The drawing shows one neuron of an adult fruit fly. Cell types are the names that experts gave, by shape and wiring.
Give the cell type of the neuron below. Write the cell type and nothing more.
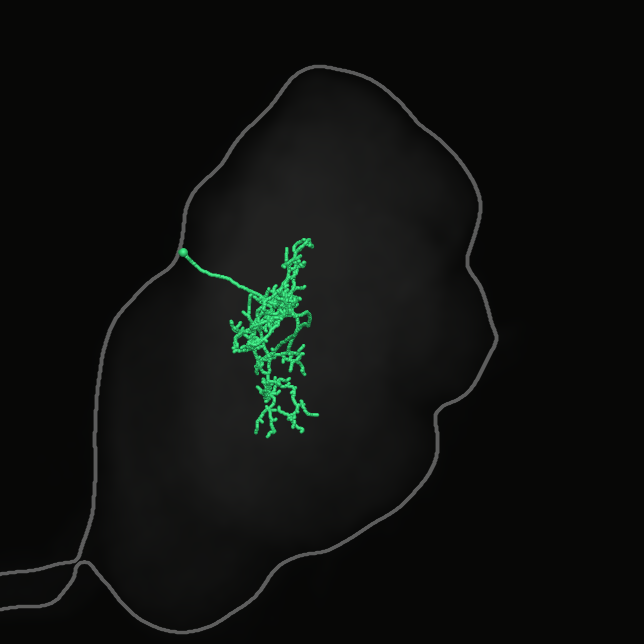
CL323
